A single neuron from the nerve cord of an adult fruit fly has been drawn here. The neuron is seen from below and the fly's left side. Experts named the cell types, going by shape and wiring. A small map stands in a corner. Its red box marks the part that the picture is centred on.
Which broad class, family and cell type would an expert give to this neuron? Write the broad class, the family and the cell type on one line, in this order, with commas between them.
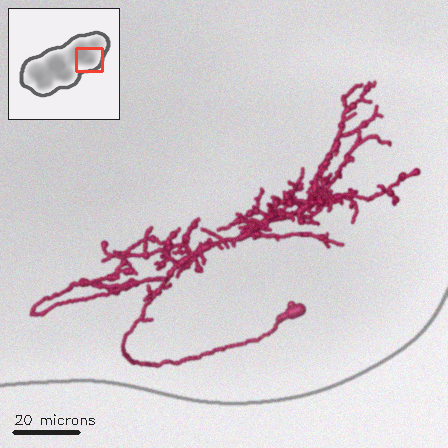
nerve-cord intrinsic neuron, hemilineage 09A, IN09A060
